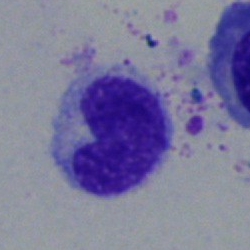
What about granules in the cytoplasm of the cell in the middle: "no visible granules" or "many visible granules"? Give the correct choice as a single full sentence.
Within its cytoplasm there is no visible granule.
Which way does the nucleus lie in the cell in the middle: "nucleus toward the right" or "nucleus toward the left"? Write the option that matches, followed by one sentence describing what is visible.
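Nucleus toward the right. The nucleus sits off-centre, toward the right of the cell.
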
